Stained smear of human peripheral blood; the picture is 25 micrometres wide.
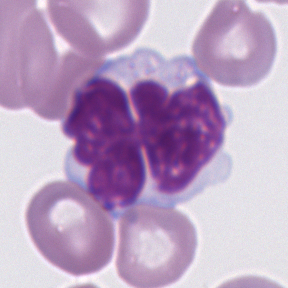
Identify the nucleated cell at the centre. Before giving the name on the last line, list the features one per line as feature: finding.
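Nucleus: split by a narrow vertical cleft into two roughly equal halves
Nuclear extent: fills most of the cell
Cytoplasm: pale grey-blue
Cell margin: irregular, with small bulges
Name: large granular lymphocyte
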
